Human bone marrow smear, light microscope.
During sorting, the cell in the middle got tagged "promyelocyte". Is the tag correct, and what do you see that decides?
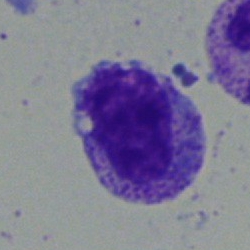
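Promyelocyte is not the right name here; the cell is a myelocyte. The deciding point is the chromatin, which is dark purple and clumped, with paler patches between the clumps.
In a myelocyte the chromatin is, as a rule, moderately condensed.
Beyond this, the outline is oval rather than round, and the large nucleus fills most of the cell, lying toward the upper left. The rim of cytoplasm is widest along the lower right side, and a single clear round vacuole sits at the left edge. A small dark purple fragment lies just outside the upper right edge.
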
